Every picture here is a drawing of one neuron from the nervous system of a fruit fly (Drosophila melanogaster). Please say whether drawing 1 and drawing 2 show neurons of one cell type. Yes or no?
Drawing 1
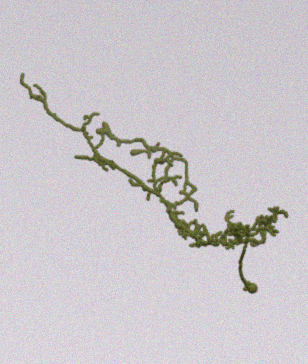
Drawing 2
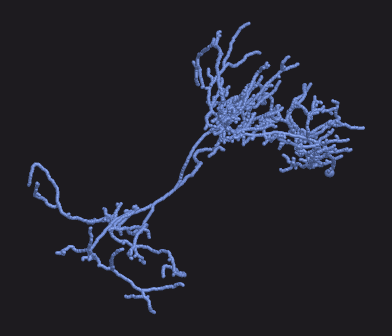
no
